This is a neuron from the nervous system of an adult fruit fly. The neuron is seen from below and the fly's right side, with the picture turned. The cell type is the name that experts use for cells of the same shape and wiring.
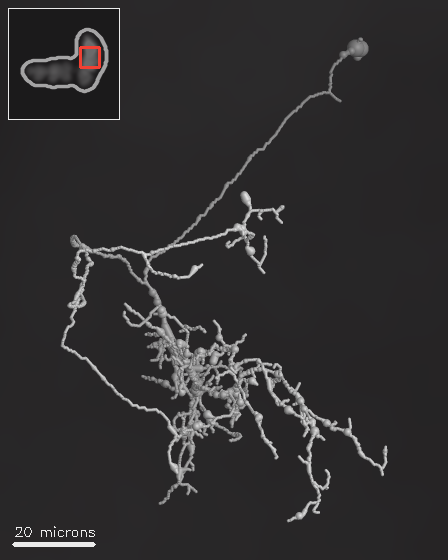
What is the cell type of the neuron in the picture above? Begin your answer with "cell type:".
cell type: ICL006m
